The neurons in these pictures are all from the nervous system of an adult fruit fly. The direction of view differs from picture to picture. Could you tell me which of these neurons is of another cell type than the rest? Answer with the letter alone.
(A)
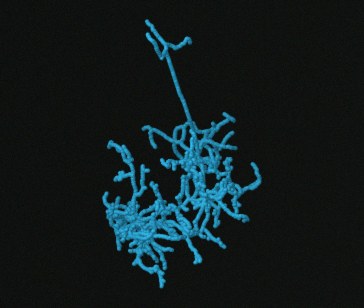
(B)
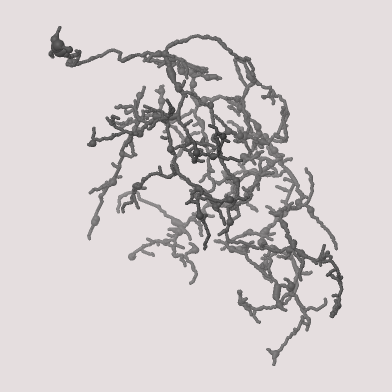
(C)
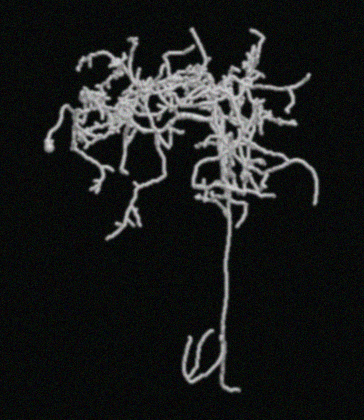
B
